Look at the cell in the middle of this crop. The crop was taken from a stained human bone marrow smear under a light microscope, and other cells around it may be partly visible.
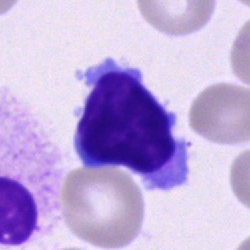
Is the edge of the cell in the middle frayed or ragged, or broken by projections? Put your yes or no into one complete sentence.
Yes, the cell is bounded by a rough outline rather than a smooth one.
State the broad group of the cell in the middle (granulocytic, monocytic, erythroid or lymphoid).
lymphoid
